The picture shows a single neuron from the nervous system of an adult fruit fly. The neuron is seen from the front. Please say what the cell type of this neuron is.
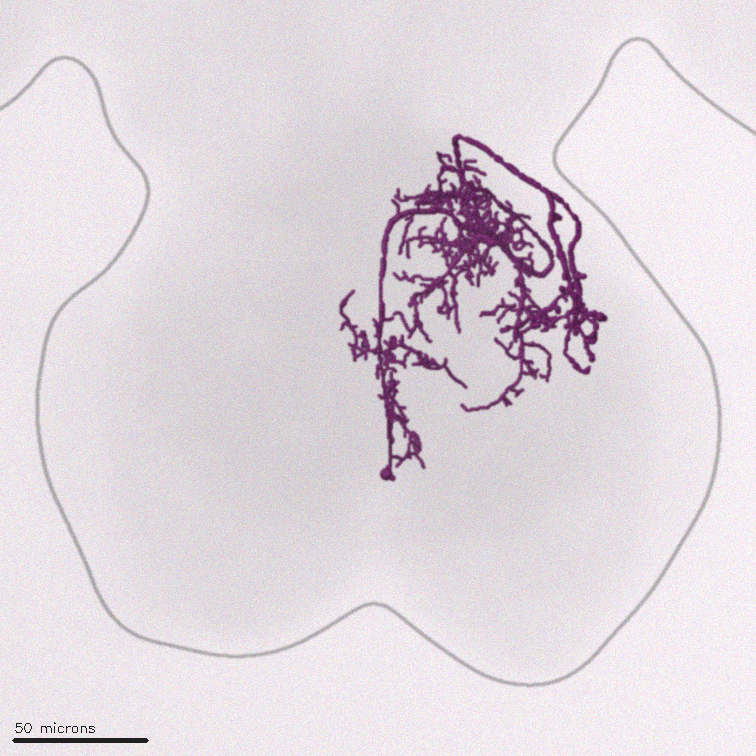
IN02A010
